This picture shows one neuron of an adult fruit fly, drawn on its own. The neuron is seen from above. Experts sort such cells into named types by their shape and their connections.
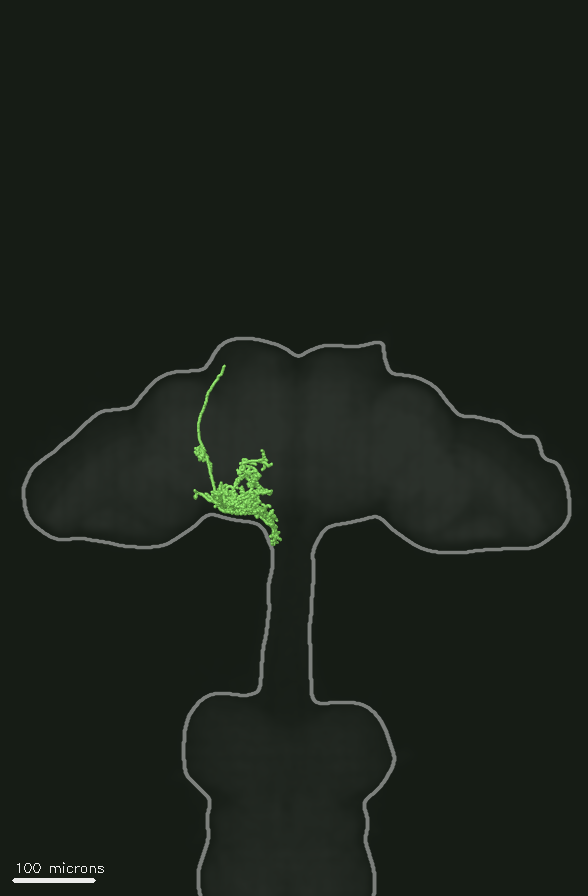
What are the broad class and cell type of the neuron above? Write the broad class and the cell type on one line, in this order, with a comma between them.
motor neuron of the brain, PS349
